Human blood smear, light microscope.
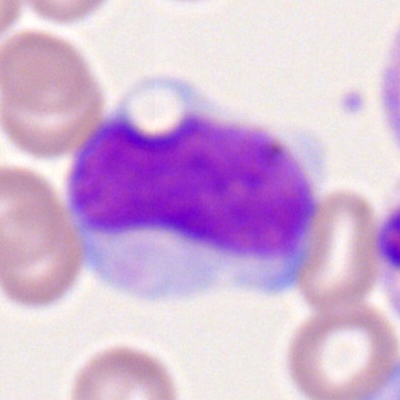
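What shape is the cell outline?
Irregular rather than smoothly round.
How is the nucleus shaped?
Elongated horizontally, wider than it is tall.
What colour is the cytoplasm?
Pale grey-blue, with no distinct granules visible.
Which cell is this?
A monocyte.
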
